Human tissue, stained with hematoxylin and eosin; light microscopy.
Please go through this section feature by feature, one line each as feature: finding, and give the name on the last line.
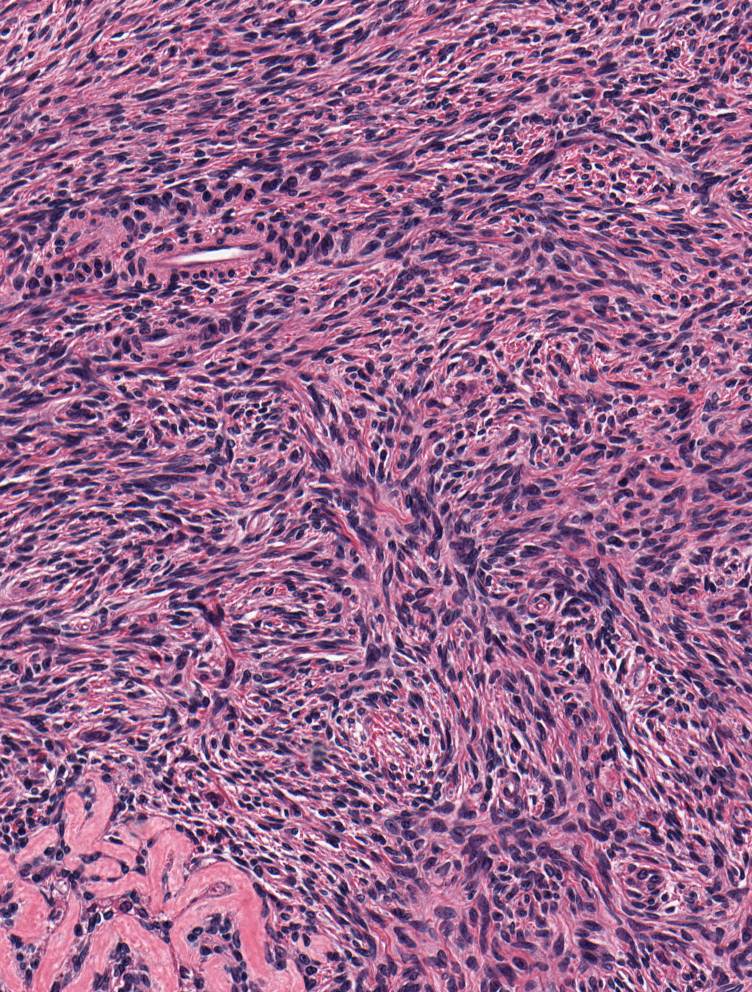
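Cells: densely packed spindle cells filling nearly the whole field
Arrangement: short fascicles running in varying, intersecting directions
Nuclei: elongated to oval, dark, hyperchromatic purple
Cytoplasm: scant, pale pink, with indistinct cell borders
Bottom left: thick, glassy, brightly eosinophilic collagen bundles with cells between them
Section: ovary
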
